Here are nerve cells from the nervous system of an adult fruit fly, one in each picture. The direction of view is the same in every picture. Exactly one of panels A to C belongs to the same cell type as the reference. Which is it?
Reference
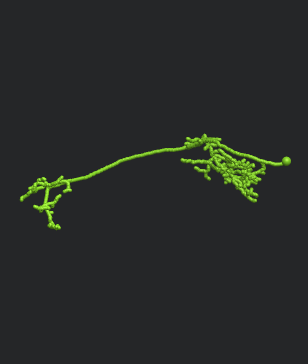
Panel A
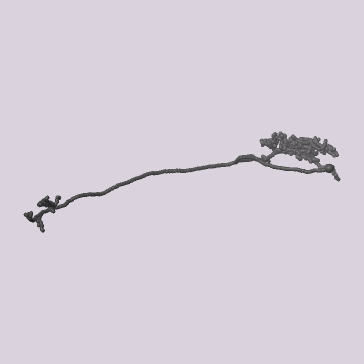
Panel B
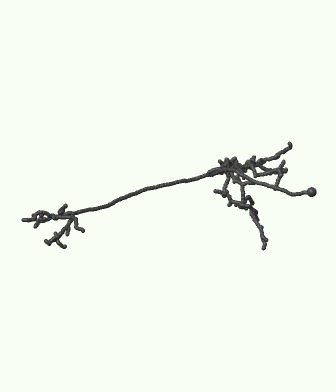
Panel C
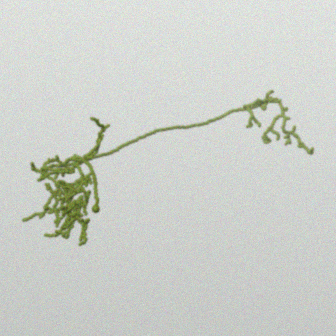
Panel C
